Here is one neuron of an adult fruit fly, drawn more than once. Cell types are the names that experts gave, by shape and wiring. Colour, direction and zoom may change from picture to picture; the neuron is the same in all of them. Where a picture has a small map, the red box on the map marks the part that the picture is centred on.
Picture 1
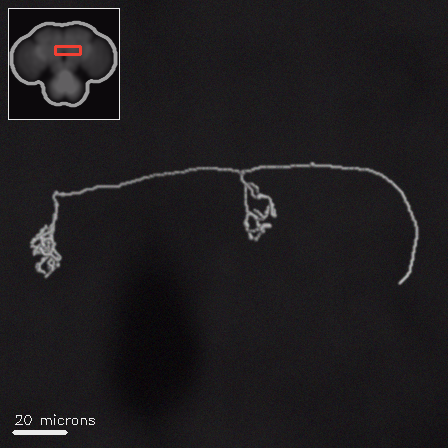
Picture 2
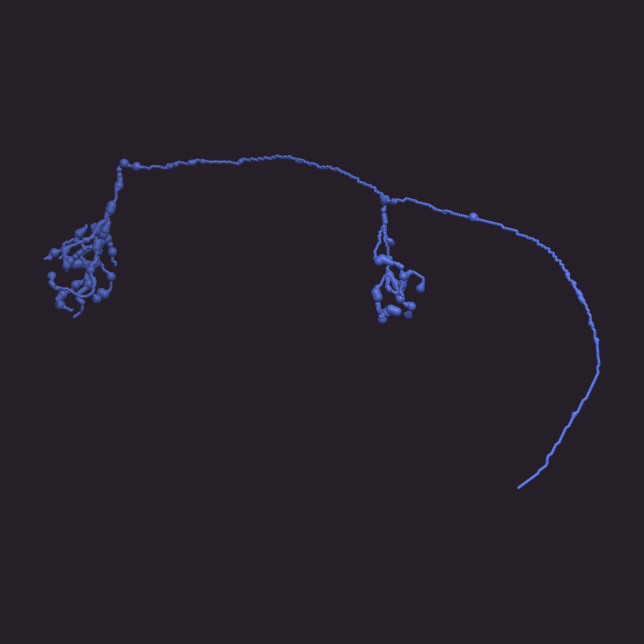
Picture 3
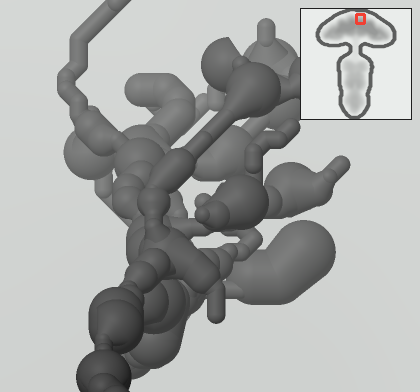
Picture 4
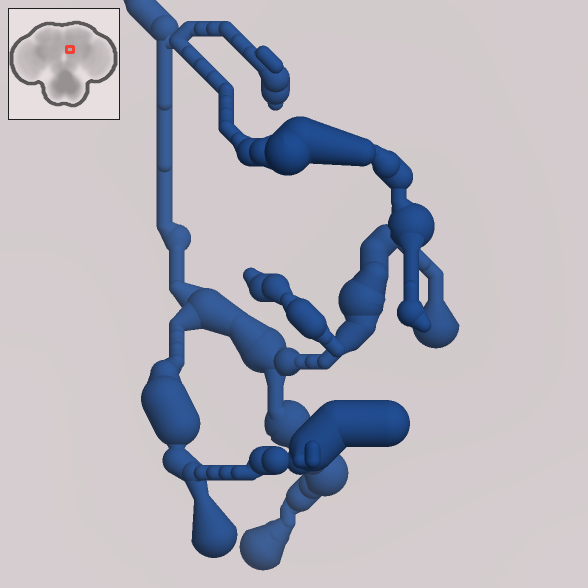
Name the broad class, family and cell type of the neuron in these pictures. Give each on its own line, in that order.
sensory neuron entering the brain
class olfactory
ORN_DC4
